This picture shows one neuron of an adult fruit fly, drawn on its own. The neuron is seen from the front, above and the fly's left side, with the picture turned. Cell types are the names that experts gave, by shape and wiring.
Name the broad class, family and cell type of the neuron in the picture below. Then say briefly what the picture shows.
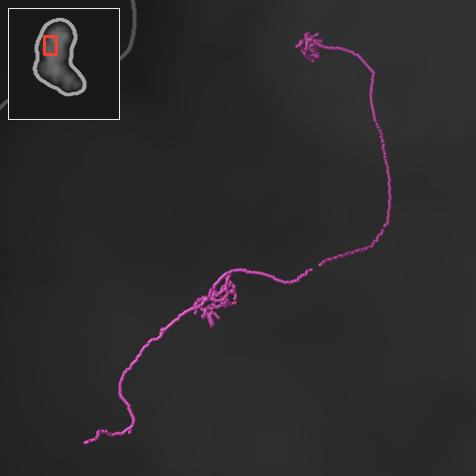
It is a sensory neuron entering the brain. The name of its family is class olfactory. It is of cell type ORN_DC2. No cell body is drawn. As drawn here it is taller than it is wide.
